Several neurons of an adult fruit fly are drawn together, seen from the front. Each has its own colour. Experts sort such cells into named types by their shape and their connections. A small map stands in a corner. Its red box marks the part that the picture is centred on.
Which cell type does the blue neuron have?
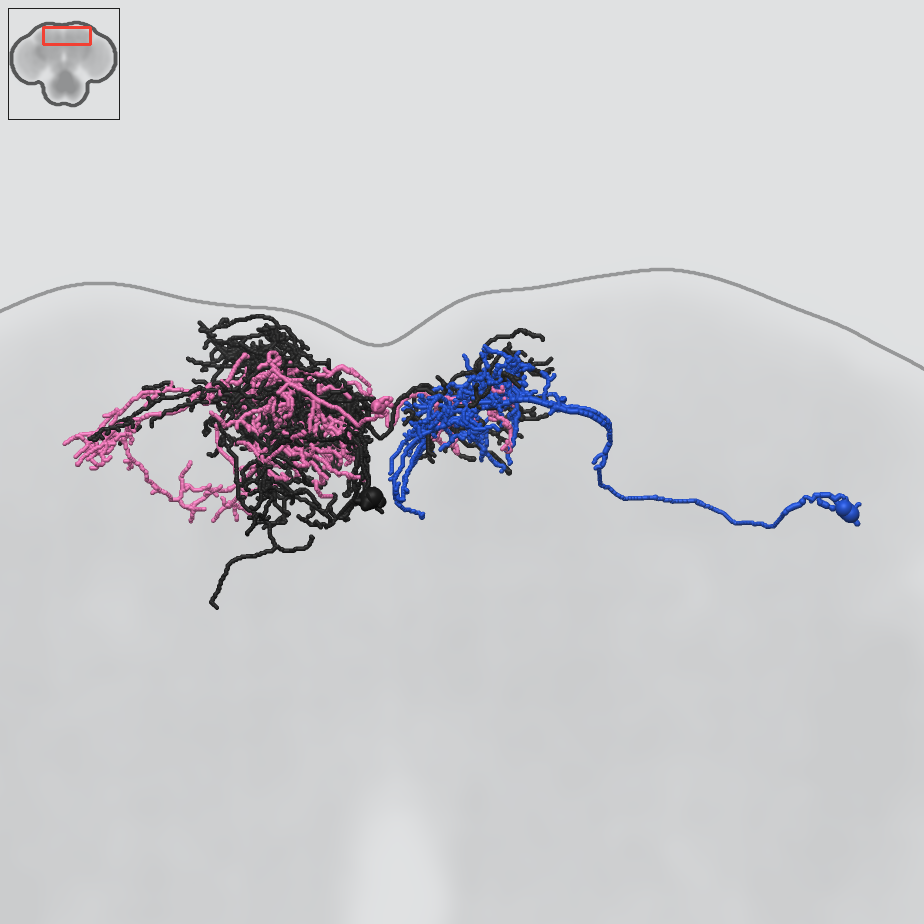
SMP027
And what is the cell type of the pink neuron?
SMP085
